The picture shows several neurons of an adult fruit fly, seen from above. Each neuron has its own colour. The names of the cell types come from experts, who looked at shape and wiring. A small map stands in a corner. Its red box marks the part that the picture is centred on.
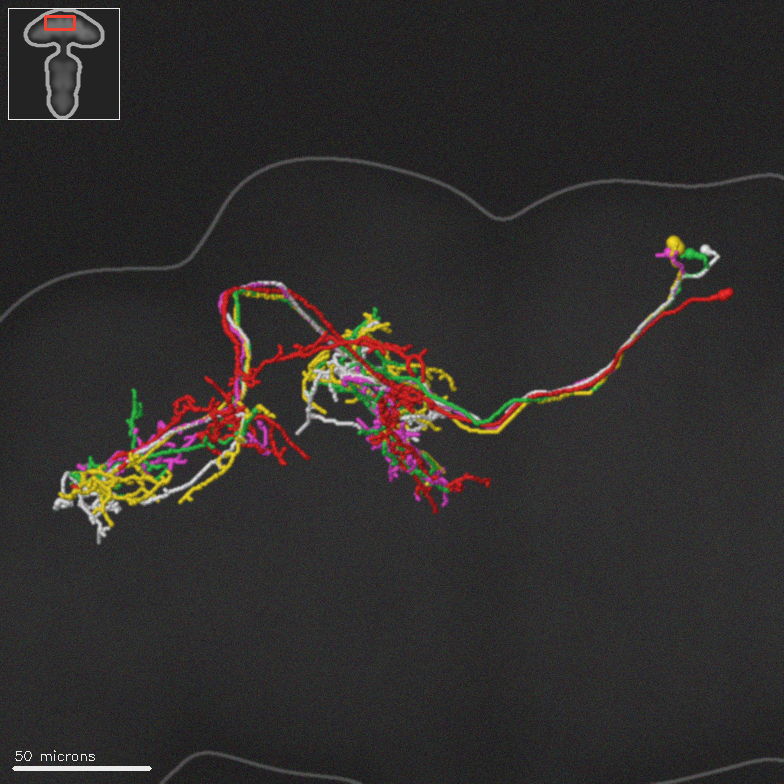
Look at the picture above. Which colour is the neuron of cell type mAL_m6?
red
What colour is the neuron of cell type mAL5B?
white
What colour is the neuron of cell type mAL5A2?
magenta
